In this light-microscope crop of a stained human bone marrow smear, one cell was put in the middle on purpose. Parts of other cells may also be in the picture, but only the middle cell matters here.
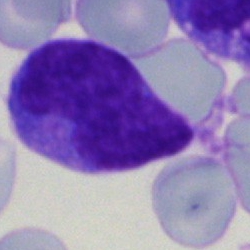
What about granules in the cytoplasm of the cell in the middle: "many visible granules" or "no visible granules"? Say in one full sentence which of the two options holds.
Its cytoplasm is free of any visible granules.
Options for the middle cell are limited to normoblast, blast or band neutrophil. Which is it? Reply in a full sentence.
The middle position in this crop is taken by a blast.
